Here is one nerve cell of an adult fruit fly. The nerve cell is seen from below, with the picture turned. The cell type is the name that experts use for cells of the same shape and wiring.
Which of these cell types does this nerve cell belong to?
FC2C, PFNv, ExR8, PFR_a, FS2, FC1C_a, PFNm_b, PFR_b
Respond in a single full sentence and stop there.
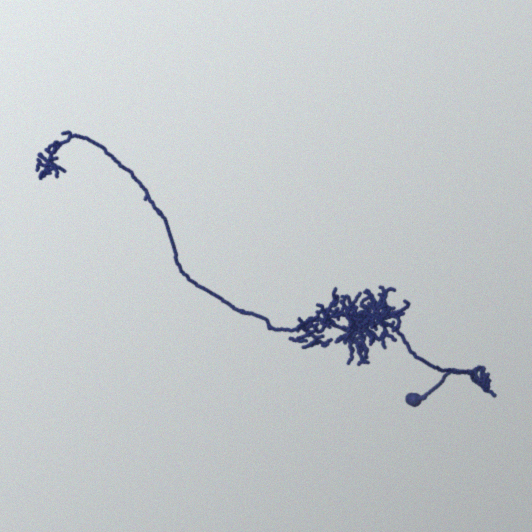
This nerve cell represents the cell type PFR_a.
